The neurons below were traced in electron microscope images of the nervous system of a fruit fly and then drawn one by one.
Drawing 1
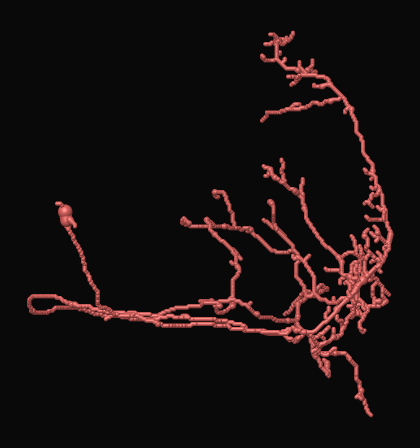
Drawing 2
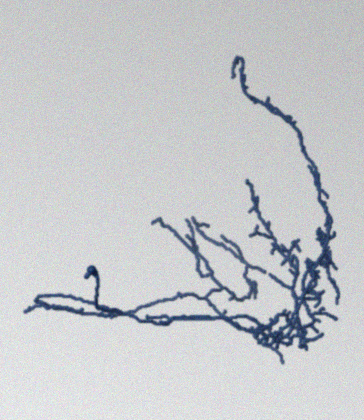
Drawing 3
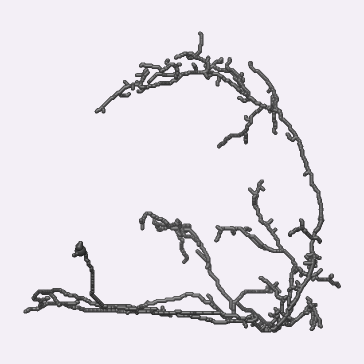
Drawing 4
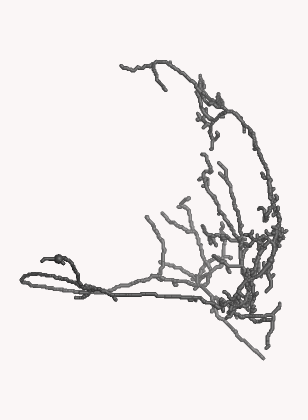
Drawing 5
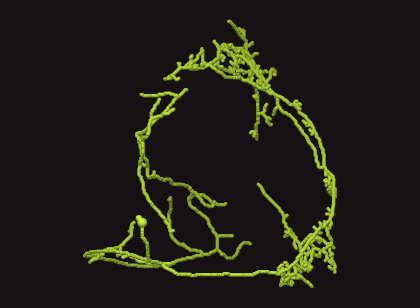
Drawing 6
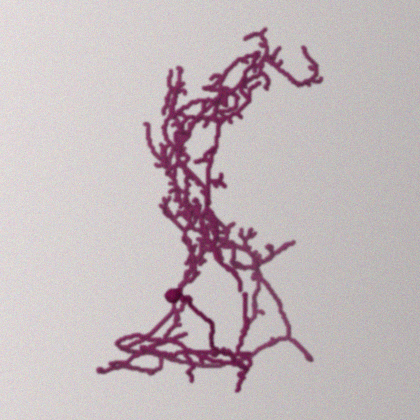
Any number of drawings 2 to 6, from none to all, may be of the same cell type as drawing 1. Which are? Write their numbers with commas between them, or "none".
2, 3, 4, 5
